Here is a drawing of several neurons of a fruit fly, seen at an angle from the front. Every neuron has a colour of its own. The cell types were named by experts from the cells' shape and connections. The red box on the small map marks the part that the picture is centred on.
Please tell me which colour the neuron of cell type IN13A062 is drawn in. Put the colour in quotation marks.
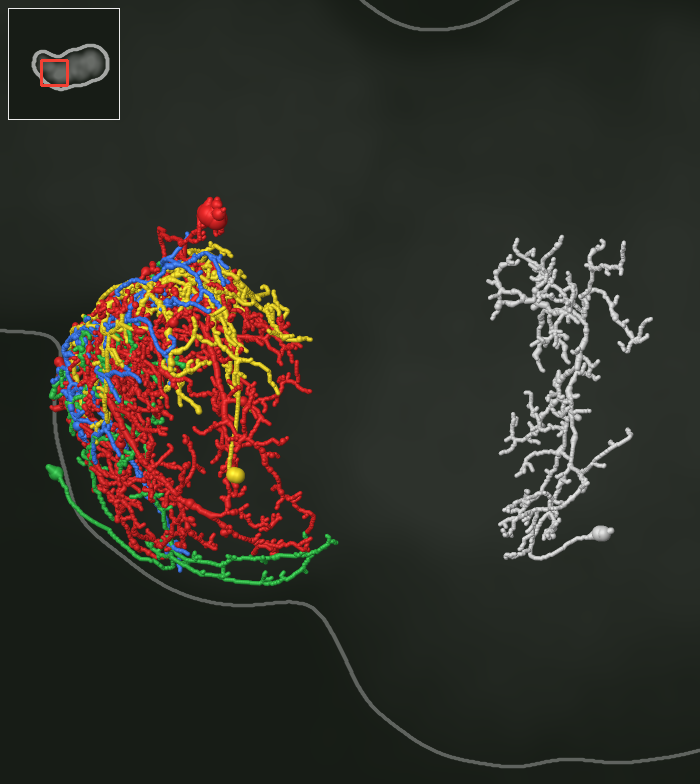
"blue"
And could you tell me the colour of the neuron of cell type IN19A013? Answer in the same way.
"red"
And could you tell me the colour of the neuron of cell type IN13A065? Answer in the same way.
"green"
